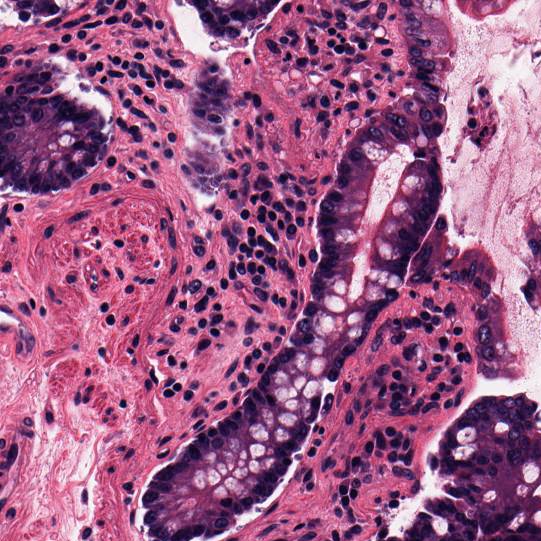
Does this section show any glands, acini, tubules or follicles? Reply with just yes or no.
Yes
